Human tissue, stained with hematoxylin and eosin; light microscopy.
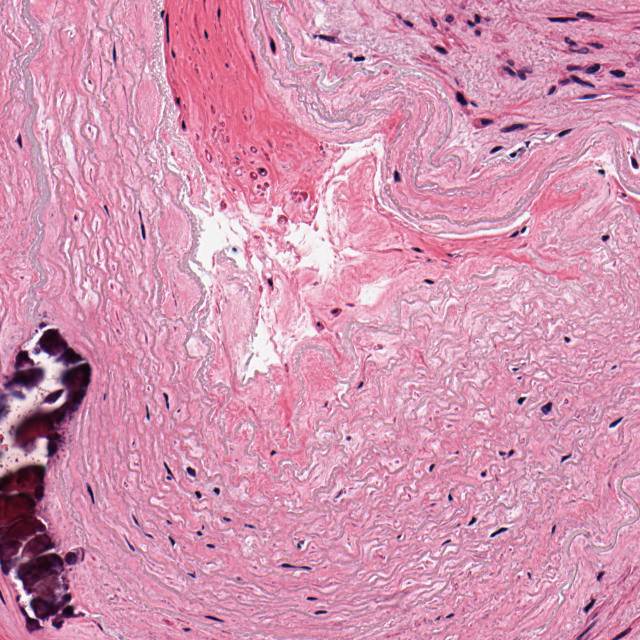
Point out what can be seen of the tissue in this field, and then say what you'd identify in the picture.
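Pink fibrous tissue with few cells fills nearly the whole field. Fibres in curving, concentric bands, left and lower parts. Scattered nuclei small, dark, mostly elongated. Upper right wavy fibrous tissue holds more nuclei than the rest. Tibial artery.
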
